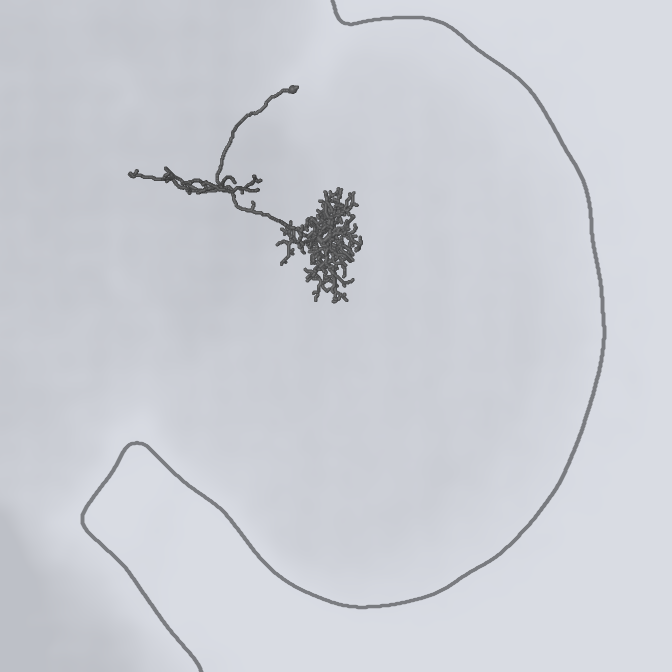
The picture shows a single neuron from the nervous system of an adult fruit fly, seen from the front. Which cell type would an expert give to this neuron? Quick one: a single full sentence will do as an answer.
As a matter of cell type, the neuron is LC11.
